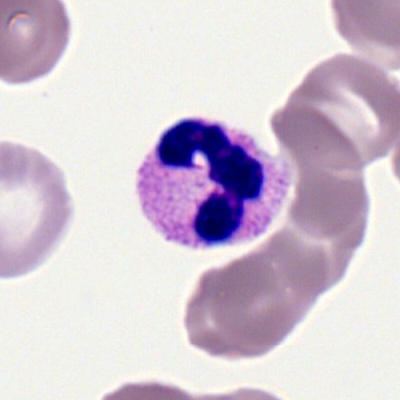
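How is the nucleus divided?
Into three lobes, with dark purple, densely clumped chromatin.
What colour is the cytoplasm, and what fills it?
It is pale pink-lilac and filled with fine pinkish-violet granules.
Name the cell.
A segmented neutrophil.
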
